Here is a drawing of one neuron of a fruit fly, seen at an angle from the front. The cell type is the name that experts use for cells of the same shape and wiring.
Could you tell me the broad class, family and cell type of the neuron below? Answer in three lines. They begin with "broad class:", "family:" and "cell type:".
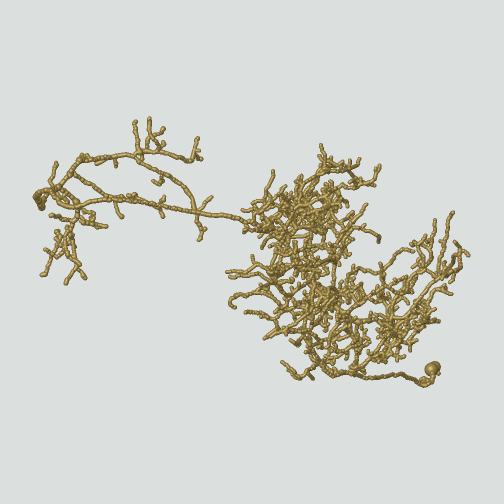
broad class: nerve-cord intrinsic neuron
family: hemilineage 14B
cell type: IN14B005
